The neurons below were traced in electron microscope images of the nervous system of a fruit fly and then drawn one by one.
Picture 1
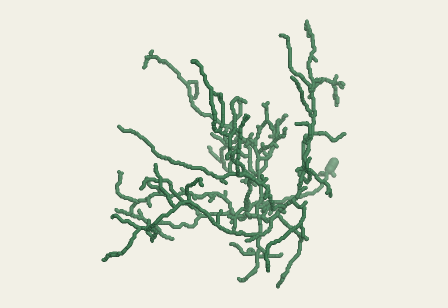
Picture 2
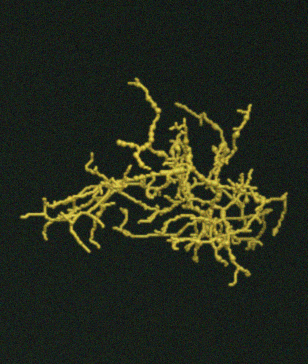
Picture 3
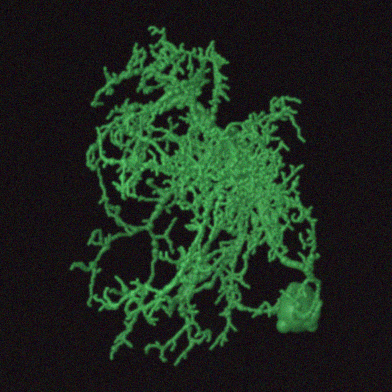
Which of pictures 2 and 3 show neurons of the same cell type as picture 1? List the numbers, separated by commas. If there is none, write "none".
2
